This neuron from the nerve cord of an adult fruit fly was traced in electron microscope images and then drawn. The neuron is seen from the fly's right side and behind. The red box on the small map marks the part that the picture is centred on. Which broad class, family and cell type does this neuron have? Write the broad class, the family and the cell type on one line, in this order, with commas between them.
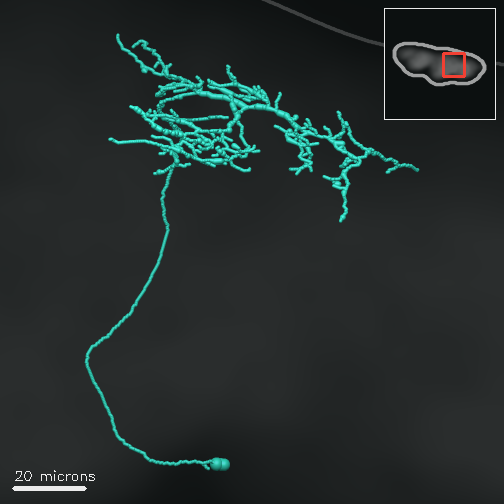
nerve-cord intrinsic neuron, hemilineage 02A, IN02A040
